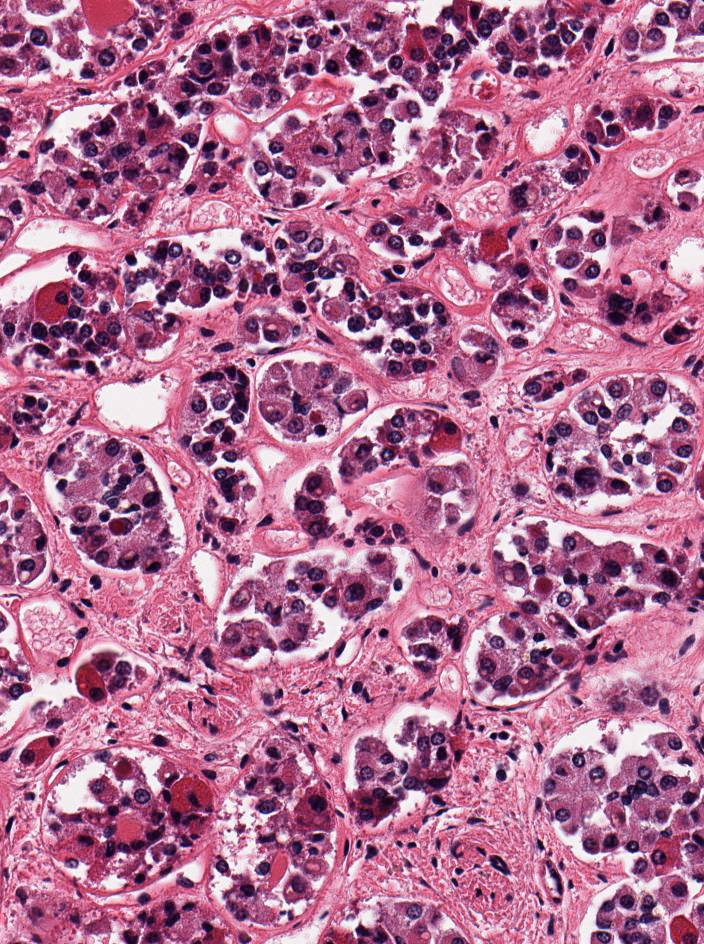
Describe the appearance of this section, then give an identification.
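Look first at the layout: across the whole field, cells sit in rounded nests divided by thin pink fibrous septa. In many nests the cells are only loosely held together, with empty spaces among them toward the centre. Their nuclei are mostly round and dark. Scattered cells within the nests have dense, deep red cytoplasm. This is pituitary.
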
